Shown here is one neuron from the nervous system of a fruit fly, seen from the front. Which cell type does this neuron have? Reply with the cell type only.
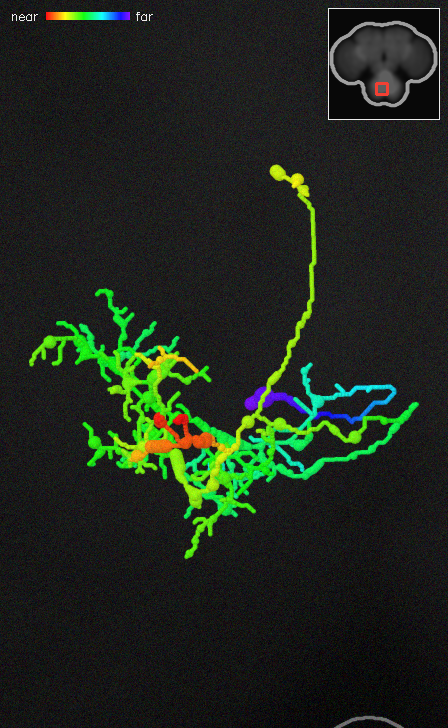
IN01B060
